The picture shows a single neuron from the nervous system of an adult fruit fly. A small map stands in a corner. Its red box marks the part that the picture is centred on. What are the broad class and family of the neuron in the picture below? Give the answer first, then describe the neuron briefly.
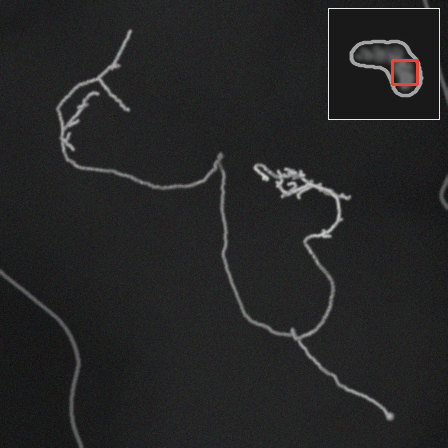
It is a central-brain intrinsic neuron. Its family is hemilineage AOTUv3_ventral. Its cell body lies at the lower right of the picture. In this view it is about as wide as it is tall.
